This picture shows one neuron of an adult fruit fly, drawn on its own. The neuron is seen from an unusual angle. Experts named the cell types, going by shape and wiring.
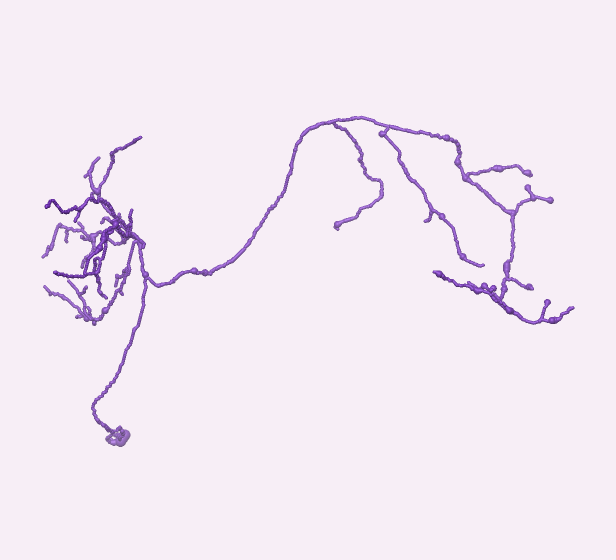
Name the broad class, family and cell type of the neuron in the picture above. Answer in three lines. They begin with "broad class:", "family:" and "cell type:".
broad class: central-brain intrinsic neuron
family: hemilineage LB3
cell type: GNG454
